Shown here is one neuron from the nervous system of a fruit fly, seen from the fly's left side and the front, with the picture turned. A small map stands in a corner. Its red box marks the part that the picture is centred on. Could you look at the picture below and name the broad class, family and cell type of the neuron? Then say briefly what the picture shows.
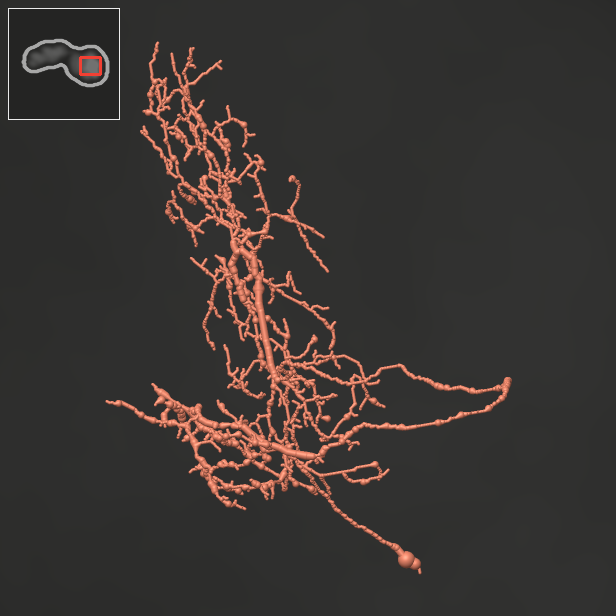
Its broad class is visual projection neuron. Its family is LoVP. It is of cell type LoVP29. As drawn here it is taller than it is wide.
